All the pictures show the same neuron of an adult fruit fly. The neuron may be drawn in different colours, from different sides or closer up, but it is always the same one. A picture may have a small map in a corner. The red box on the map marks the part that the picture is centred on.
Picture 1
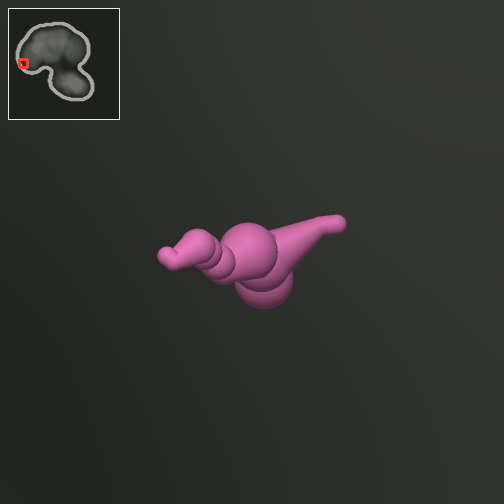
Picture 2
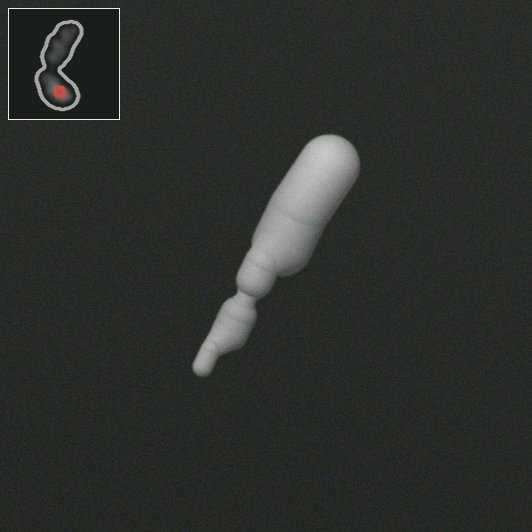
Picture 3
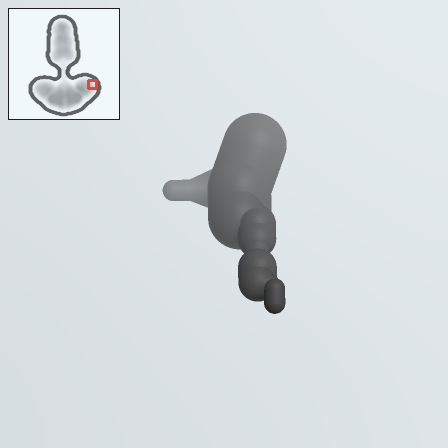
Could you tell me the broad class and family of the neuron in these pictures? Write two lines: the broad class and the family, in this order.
photoreceptor or other optic-lobe sensory neuron
class visual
